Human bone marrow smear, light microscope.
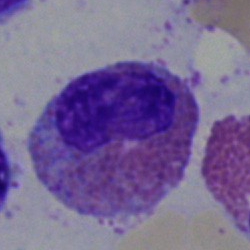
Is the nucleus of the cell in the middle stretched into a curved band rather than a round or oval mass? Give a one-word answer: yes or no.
No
